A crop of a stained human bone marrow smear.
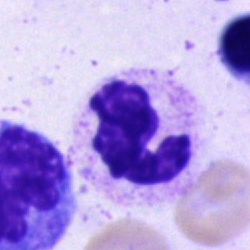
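Segmented neutrophil, the central cell in a stained human bone marrow smear. Its curved nucleus has a deep notch cutting into the right side. The chromatin is dark purple and coarsely clumped. The cytoplasm is pale lilac-pink rather than blue, with fine pink-violet granules scattered through it.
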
